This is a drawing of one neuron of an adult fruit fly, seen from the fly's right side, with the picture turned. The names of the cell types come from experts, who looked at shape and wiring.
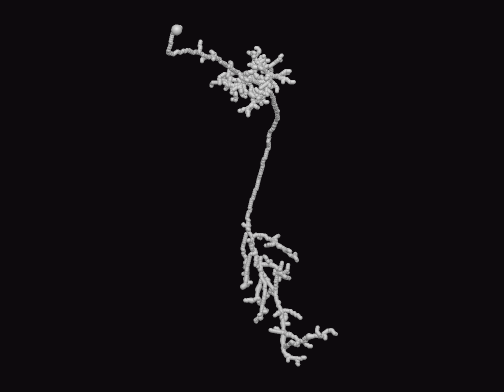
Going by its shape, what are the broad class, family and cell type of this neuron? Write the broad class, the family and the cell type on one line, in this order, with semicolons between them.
optic-lobe intrinsic neuron; Tm; Tm31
